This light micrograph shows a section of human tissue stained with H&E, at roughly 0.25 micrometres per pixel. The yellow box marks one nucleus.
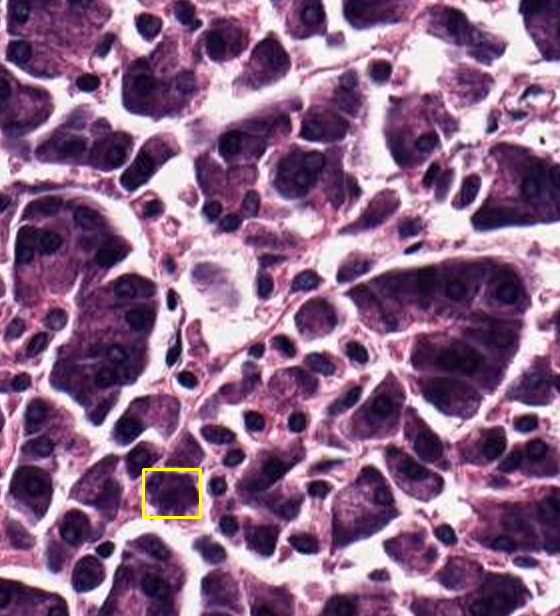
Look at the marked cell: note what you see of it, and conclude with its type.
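The cytoplasm is dense, dark purple and coarsely mottled, filling the cell. The outline is irregularly polygonal, edged by thin pale pink strands that separate it from the neighbouring cells. It lies among a crowded group of similar dark purple cells, with a clear white space along its lower side. The marked cell is a pancreatic acinar cell.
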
